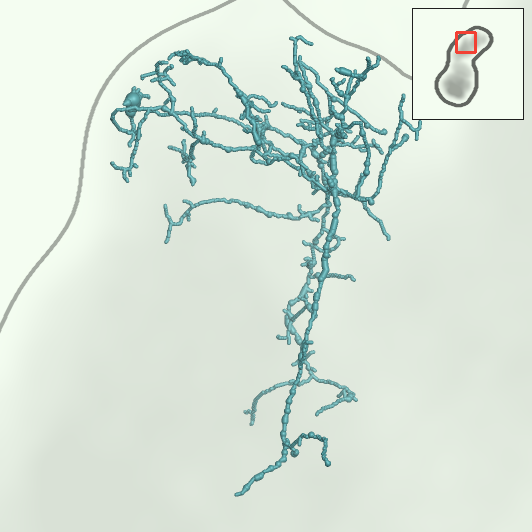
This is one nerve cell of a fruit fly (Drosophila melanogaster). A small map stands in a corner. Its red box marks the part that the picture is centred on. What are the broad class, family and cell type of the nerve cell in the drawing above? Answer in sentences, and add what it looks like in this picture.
It is a nerve-cord intrinsic neuron. The family is hemilineage 13A. The cell type is IN13A032. The picture shows dozens of branch ends. In this view it is taller than it is wide.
